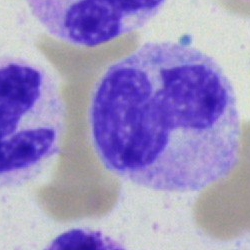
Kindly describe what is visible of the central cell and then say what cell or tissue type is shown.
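The nucleus sits toward the upper left, so the rim of cytoplasm is wider at the lower right. Dark purple chromatin lies in clumps with small pale spots between them. Pale lilac cytoplasm carries scattered fine pinkish-purple granules. This is a band neutrophil.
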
